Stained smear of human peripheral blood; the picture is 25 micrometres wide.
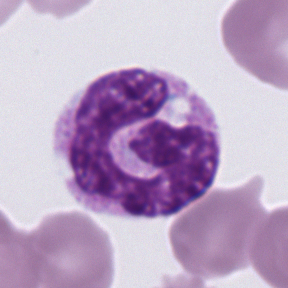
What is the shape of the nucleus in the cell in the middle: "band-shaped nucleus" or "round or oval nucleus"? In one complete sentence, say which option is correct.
Within this cell, the nucleus runs as one curved band without separate lobes.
